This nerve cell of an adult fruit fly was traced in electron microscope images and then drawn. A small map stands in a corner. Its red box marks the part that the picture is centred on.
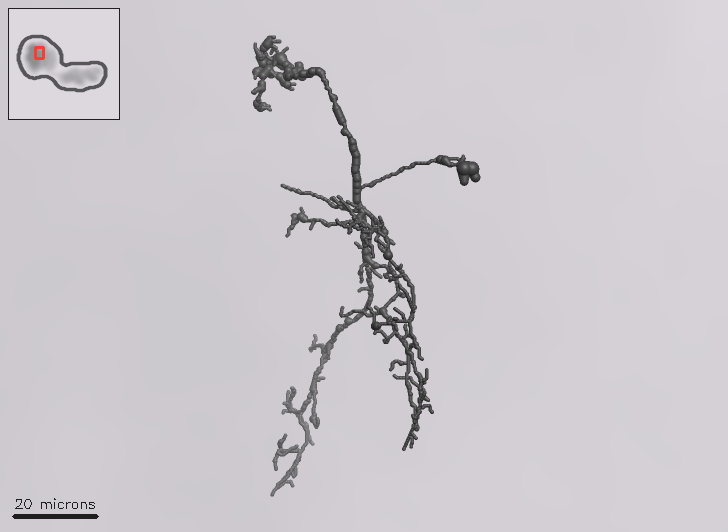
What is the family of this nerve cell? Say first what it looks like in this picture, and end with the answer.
By the scale bar it is about 110 microns tall in this view. The picture shows dozens of branch ends. This is a central-brain intrinsic neuron. The name of its family is class CX.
